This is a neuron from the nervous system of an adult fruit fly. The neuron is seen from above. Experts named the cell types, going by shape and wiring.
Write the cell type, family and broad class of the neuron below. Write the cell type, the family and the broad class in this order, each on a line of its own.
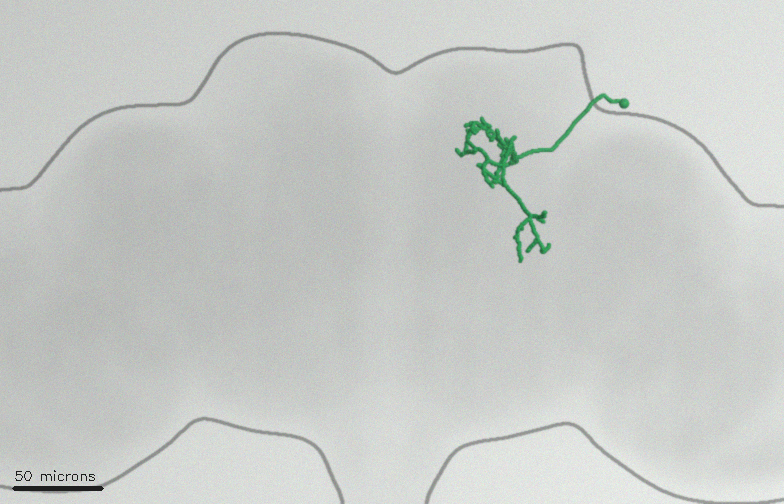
CRE055
hemilineage EBa1
central-brain intrinsic neuron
